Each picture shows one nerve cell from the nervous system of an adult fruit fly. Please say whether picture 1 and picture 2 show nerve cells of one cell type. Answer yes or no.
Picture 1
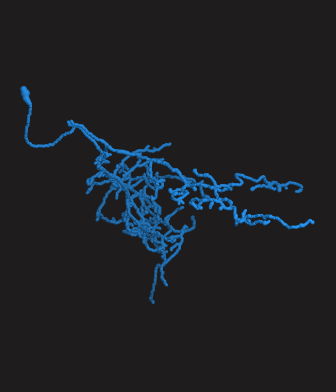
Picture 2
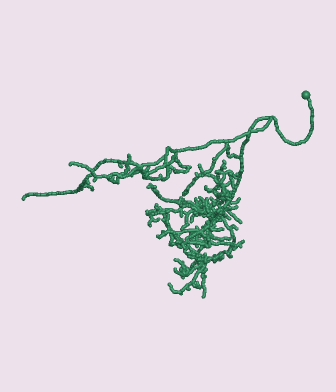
yes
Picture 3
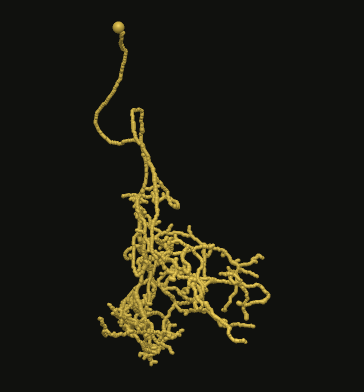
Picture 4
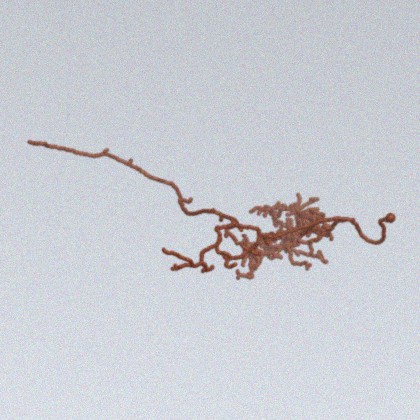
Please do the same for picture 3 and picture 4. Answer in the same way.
yes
